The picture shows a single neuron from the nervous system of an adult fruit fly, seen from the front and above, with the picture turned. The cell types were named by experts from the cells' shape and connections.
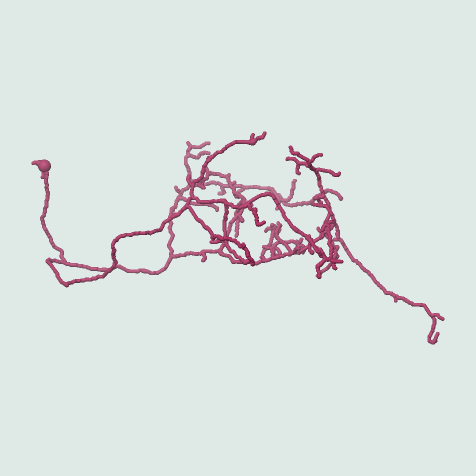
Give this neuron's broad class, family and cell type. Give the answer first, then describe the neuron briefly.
It is a central-brain intrinsic neuron. The family is hemilineage SLPav1_medial. It is of cell type CB2048. Dozens of branch ends can be seen. As drawn here it is wider than it is tall.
